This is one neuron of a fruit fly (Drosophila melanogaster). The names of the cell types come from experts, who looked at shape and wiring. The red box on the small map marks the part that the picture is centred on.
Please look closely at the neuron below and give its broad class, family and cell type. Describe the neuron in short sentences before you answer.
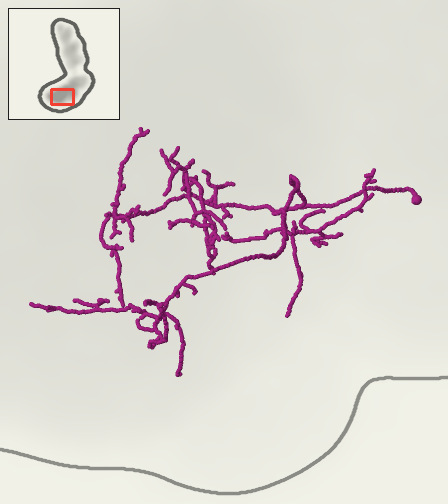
The cell body can be seen on the right of the picture. The picture shows dozens of branch ends. This is a central-brain intrinsic neuron. Its family is hemilineage AOTUv4_dorsal. It is of cell type SMP008.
